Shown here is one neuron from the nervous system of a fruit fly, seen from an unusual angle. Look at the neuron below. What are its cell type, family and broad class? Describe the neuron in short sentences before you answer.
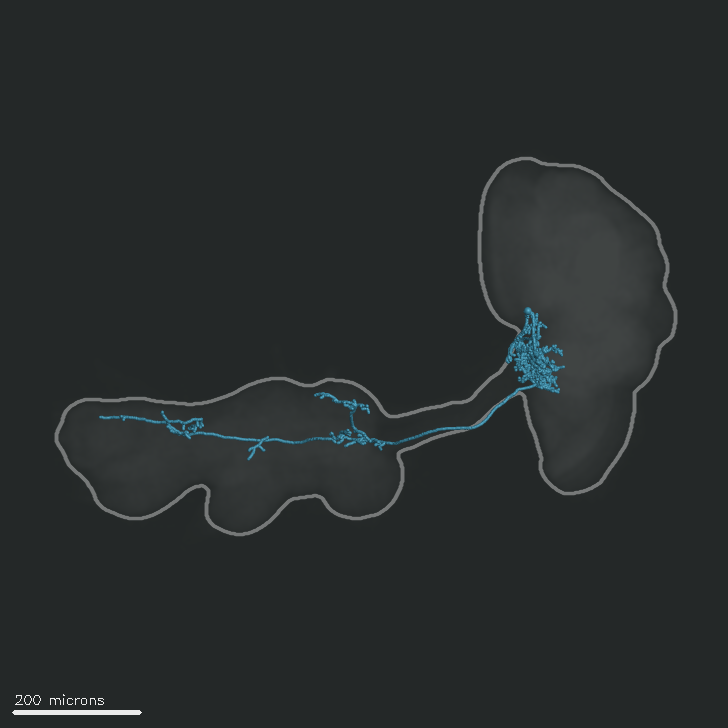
Its cell body lies on the right of the picture. From left to right in the picture it spans about 750 microns. The cell type is DNg76. Its family is hemilineage LB19. This is a descending neuron.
